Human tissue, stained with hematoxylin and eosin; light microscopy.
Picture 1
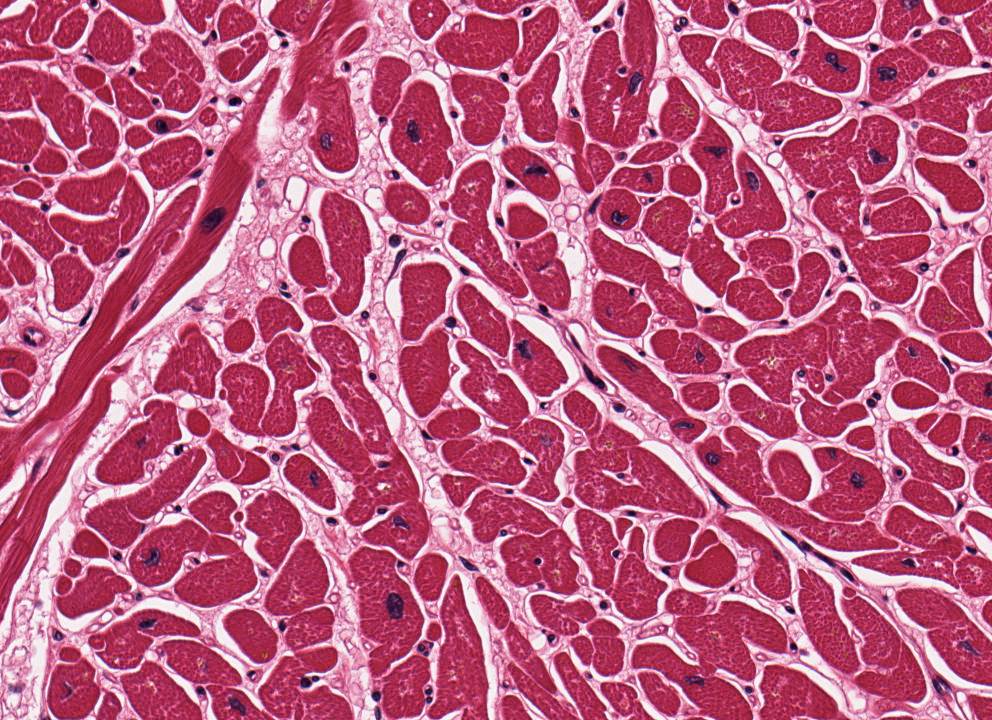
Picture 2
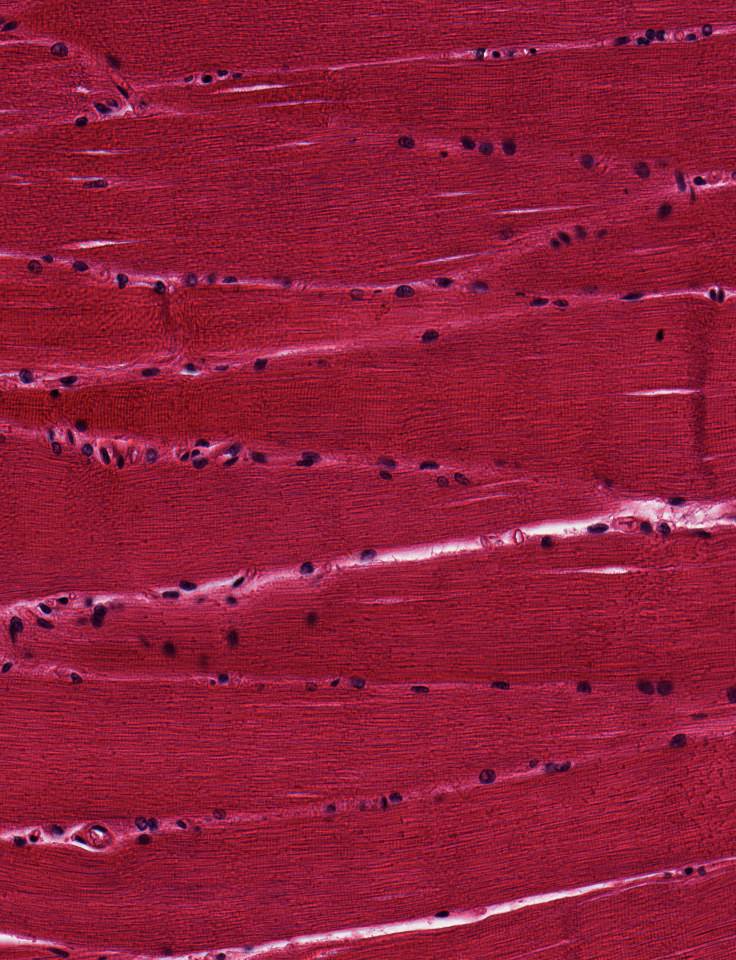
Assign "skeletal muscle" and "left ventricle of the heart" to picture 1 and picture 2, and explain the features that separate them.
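The left ventricle of the heart is in picture 1, and skeletal muscle is in picture 2. Fibre orientation: in the left ventricle most fibres are cut across or obliquely, giving irregular rounded-to-angular red profiles separated by thin pale spaces, with one narrow lengthwise bundle running diagonally from the top edge left of centre down to the left edge; in the skeletal muscle, long parallel fibres cross the whole field from left to right, rising slightly toward the right. Nuclei: where a ventricular nucleus is seen it is single and central in its fibre profile, whereas each skeletal muscle fibre carries many dark oval nuclei along its length, lying mainly at the fibre edges in lines between neighbours.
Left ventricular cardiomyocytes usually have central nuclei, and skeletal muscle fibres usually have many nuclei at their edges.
Cytoplasm: deep red with a fine stippled texture in the ventricle, a deep, even red in the skeletal muscle.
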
